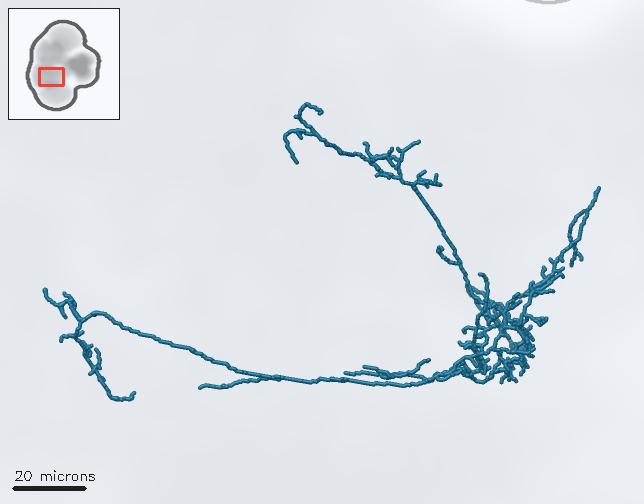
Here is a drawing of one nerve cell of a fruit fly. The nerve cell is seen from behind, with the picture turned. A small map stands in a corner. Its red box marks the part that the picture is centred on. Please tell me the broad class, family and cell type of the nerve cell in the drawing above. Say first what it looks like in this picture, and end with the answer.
By the scale bar it is about 160 microns wide in this view. The picture shows dozens of branch ends. Its broad class is central-brain intrinsic neuron. Its family is hemilineage WEDa2. It is of cell type WED026.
